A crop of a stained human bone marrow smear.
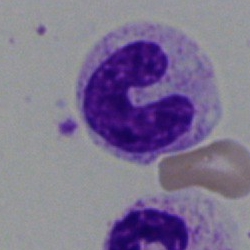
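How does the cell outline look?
Round and smooth.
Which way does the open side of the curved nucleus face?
To the right.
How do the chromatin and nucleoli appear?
Dark purple, coarsely clumped chromatin; no visible nucleoli.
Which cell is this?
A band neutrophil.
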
